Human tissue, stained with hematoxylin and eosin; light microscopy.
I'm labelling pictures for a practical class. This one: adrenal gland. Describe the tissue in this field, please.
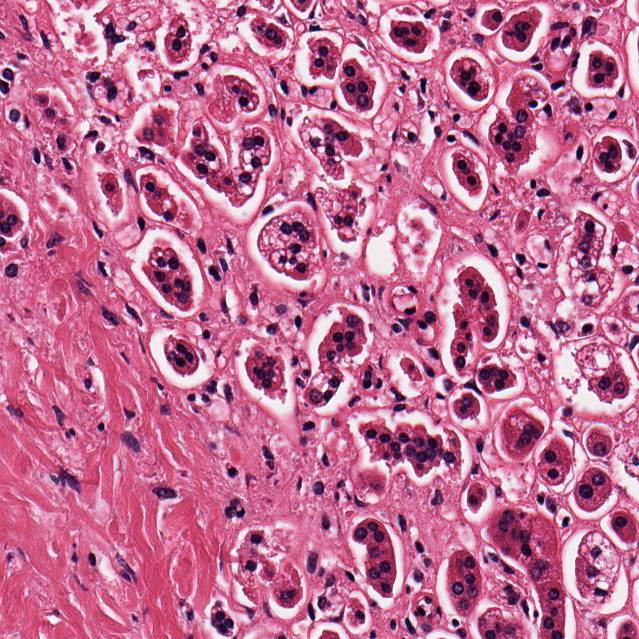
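Many separate rounded to oval cell nests, scattered through the tissue, fill most of the field, sparing the lower-left corner. Each nest holds several cells with round, dark-staining nuclei. Cytoplasm within nests mostly pink. Lower-left corner: dense, wavy, deep pink collagen bundles with few nuclei.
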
